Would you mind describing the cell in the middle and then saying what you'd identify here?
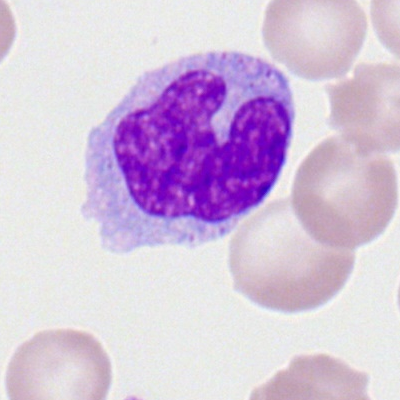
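Start with the nucleus: it is folded, with one deep notch cutting in from the top edge. The cytoplasm is a pale greyish blue-lilac. It holds just a faint, fine dust of pinkish granules, none of them coarse. The outline is irregular and slightly ruffled, most clearly on the left. This is a monocyte.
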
